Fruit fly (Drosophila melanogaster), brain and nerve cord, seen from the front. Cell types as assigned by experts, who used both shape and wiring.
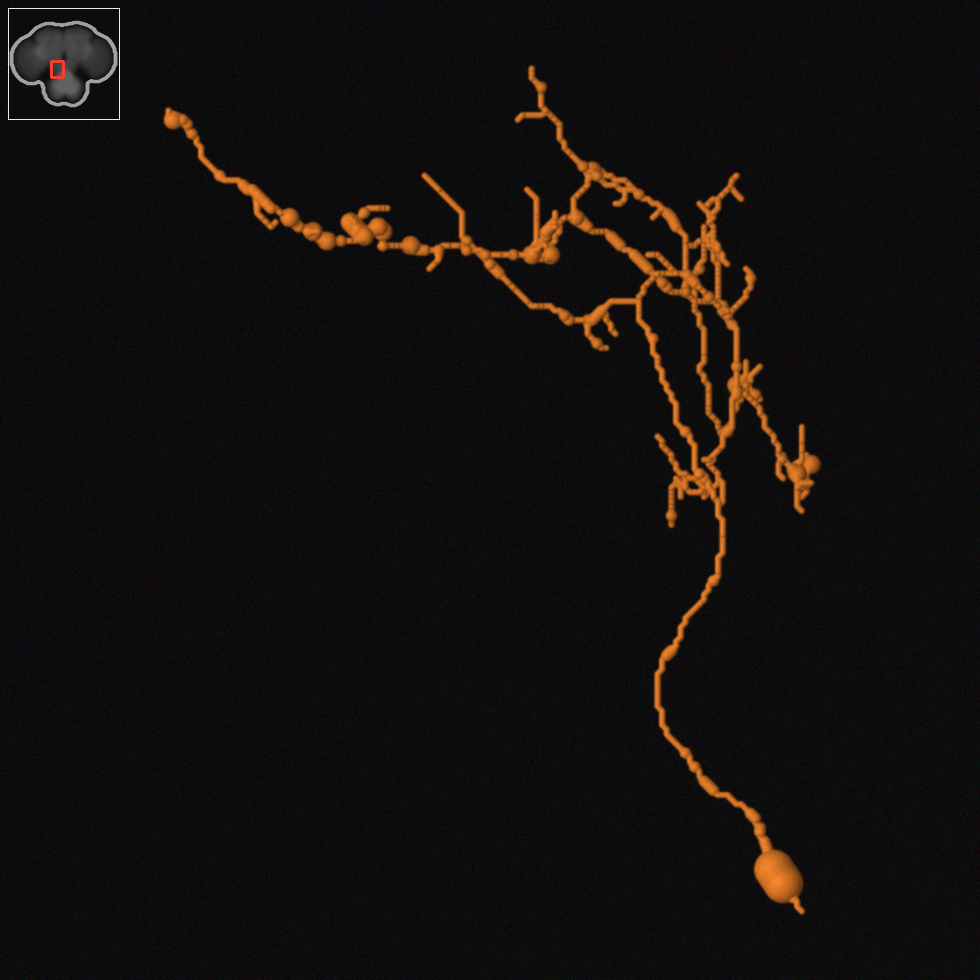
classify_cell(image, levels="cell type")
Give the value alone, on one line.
GNG332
